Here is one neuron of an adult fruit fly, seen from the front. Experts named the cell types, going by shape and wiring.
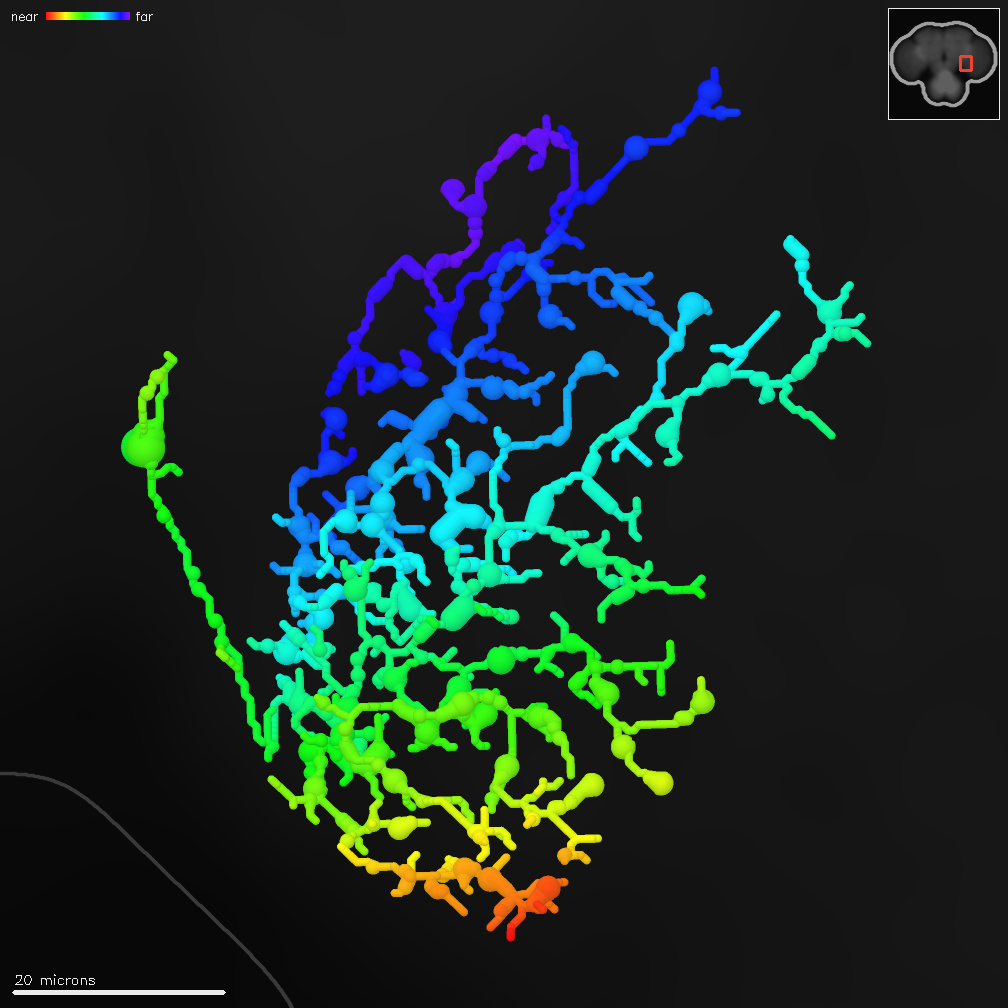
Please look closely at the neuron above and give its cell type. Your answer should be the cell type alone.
Li15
